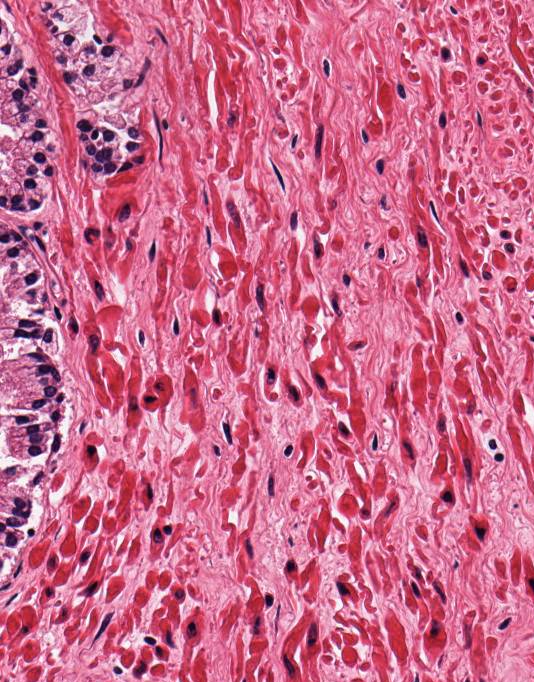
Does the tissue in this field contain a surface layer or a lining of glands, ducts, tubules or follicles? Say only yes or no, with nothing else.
Yes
